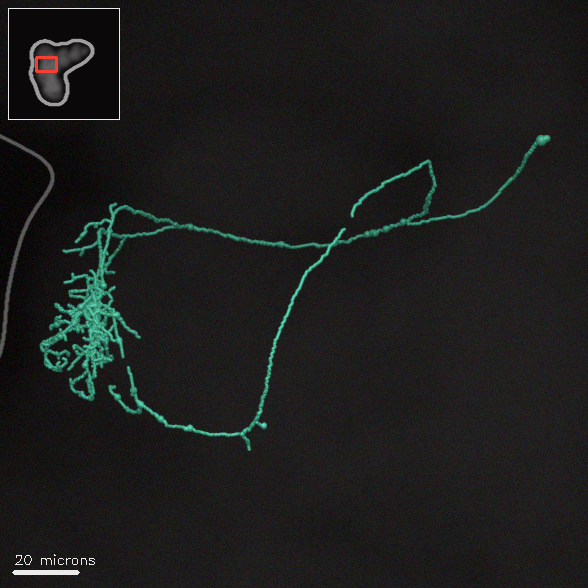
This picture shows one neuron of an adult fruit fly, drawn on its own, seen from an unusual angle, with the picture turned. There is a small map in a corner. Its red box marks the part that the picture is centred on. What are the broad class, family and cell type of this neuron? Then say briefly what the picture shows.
It is a central-brain intrinsic neuron. Its family is hemilineage VPNp&v1_posterior. It is of cell type CB1774. The cell body is at the upper right of the picture. From left to right in the picture it spans about 160 microns. The picture shows dozens of branch ends.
